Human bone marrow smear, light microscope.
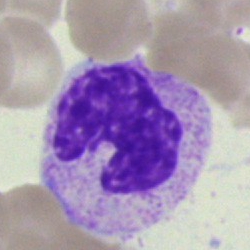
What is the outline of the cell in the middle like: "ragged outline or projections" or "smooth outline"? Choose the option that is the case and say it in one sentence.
There is a smooth outline around this cell, free of projections.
